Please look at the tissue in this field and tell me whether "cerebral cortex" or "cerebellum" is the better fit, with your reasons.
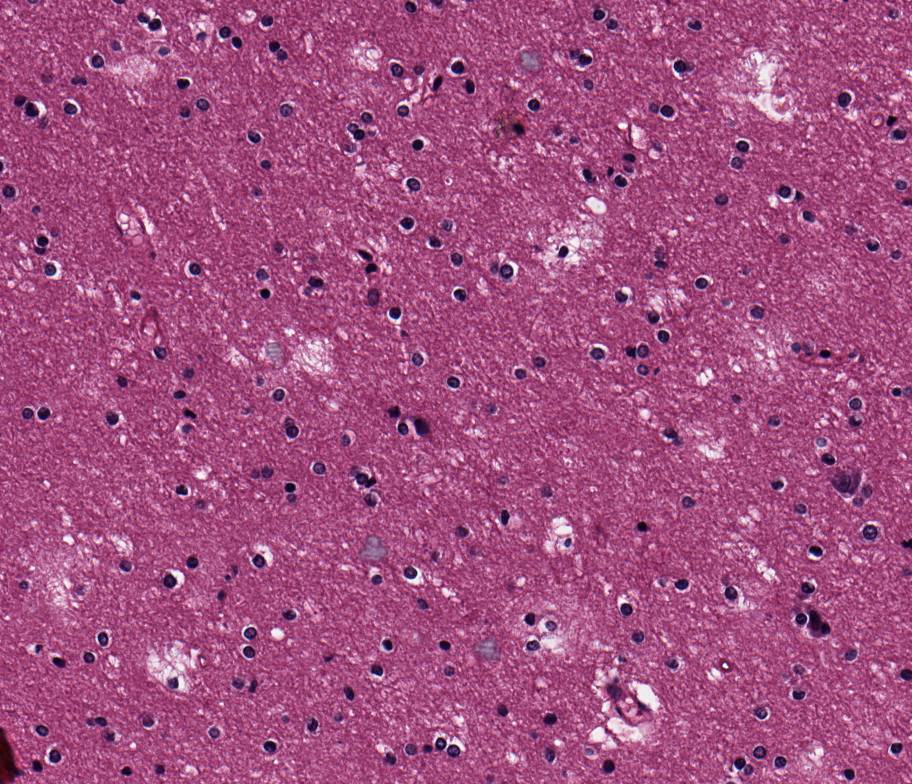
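It's cerebral cortex. Take your time over it: the whole field is a finely granular pink matrix with scattered nuclei, and you won't find organised layers or units. Most nuclei are small, round and darkly stained, spread fairly evenly, and many sit within a clear halo rather than visible pink cytoplasm. One small brown granular deposit lies near the top centre.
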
